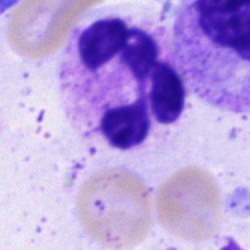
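Segmented neutrophil, central cell of a stained human bone marrow smear. Nucleus in four separate lobes; chromatin dense, dark purple throughout the lobes. Many fine purplish granules in cytoplasm. Outline roughly round.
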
